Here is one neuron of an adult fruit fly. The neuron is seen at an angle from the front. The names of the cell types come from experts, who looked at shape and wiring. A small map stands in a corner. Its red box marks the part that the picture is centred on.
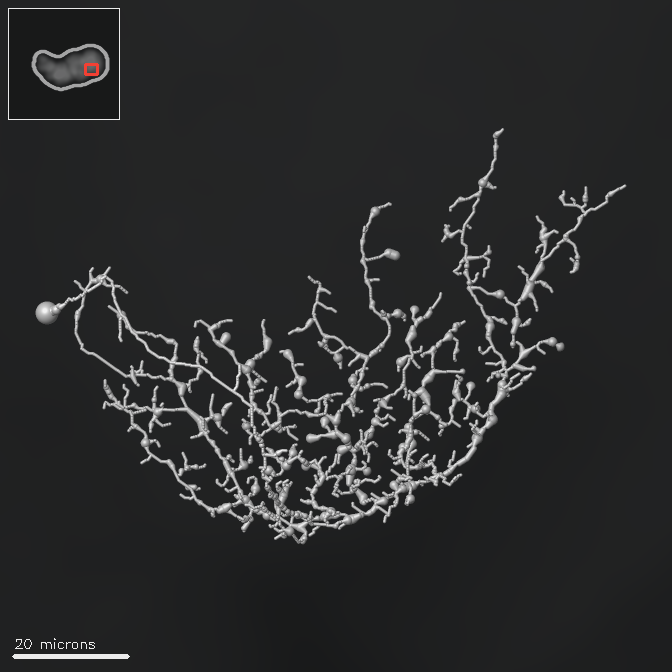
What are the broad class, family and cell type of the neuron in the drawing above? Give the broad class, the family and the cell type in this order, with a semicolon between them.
optic-lobe intrinsic neuron; Li; Li15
